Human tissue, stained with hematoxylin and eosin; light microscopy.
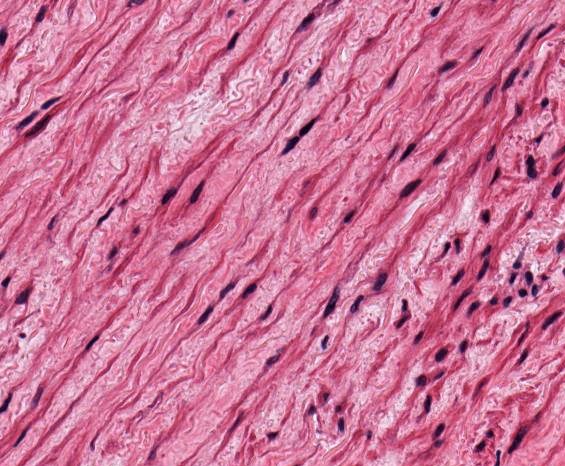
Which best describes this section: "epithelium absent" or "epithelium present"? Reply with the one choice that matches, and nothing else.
Epithelium absent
